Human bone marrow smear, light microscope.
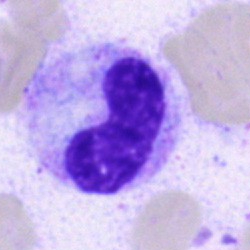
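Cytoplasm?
Plentiful and pale lilac, with fine pink-violet granules scattered through it.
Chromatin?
Dark purple, coarsely condensed.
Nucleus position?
Toward the lower right, leaving more cytoplasm at the upper left.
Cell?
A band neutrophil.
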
